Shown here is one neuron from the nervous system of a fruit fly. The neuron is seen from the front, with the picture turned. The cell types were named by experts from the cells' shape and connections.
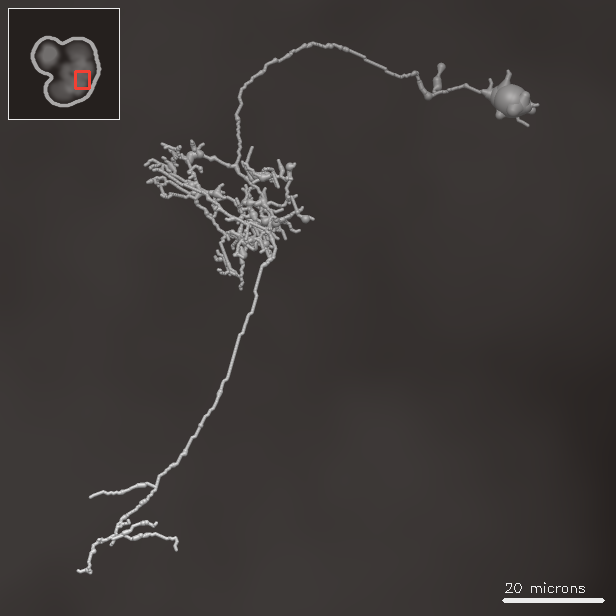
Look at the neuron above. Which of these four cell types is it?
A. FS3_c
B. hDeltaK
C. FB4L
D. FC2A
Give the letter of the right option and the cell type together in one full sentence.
Among the listed cell types, FC2A in option D is that of the neuron.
